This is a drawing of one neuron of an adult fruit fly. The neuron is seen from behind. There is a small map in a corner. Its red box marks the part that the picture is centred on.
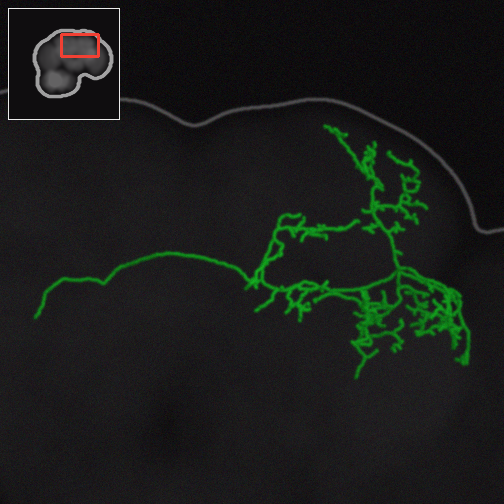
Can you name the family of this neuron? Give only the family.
hemilineage SLPa&l1_anterior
